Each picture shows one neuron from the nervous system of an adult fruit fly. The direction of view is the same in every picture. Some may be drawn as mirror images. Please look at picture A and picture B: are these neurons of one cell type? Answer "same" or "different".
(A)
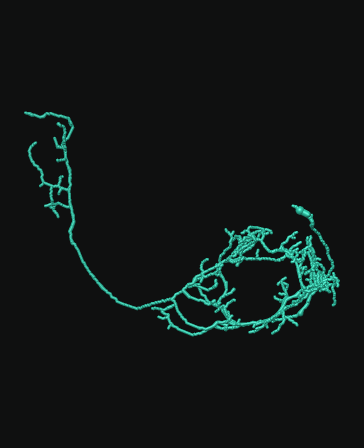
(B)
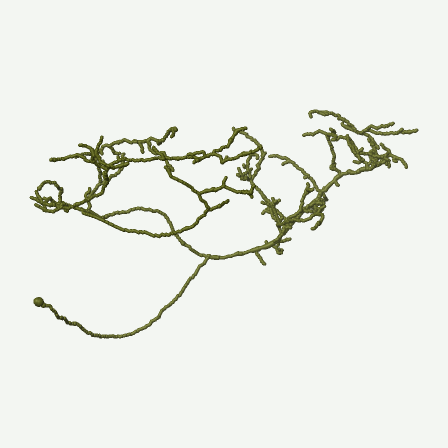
different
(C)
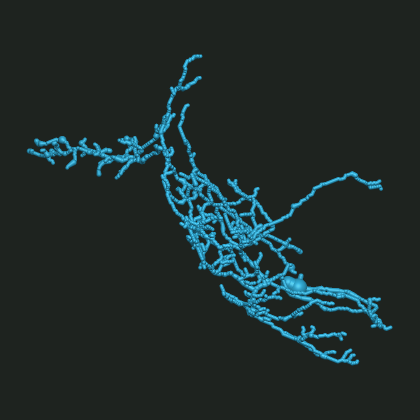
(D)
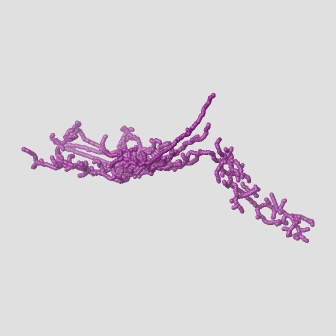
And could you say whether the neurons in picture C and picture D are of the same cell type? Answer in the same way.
same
